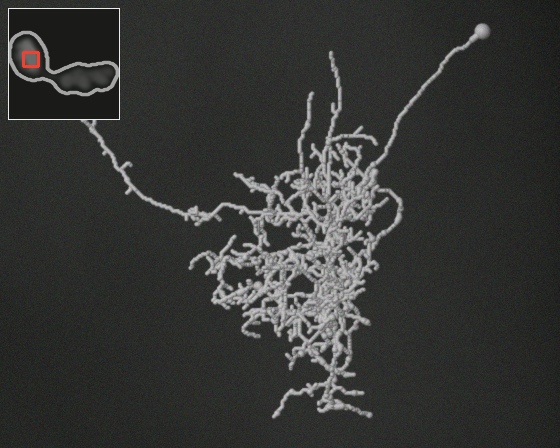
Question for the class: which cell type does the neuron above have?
WED165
